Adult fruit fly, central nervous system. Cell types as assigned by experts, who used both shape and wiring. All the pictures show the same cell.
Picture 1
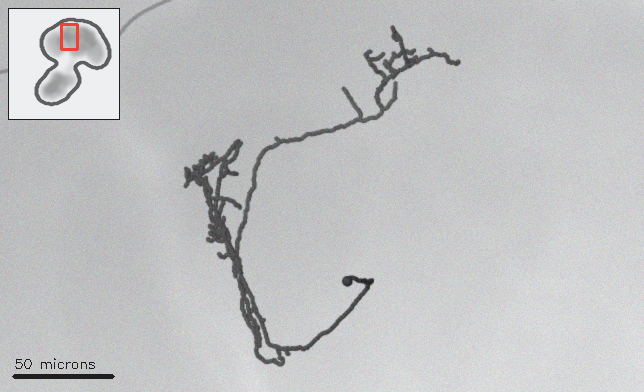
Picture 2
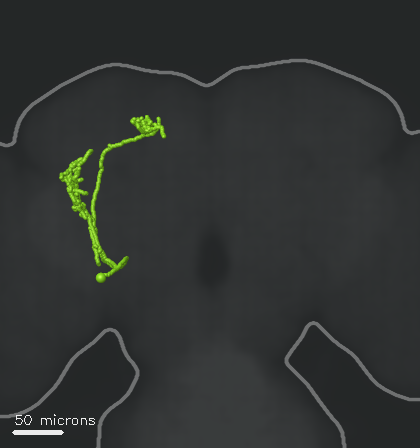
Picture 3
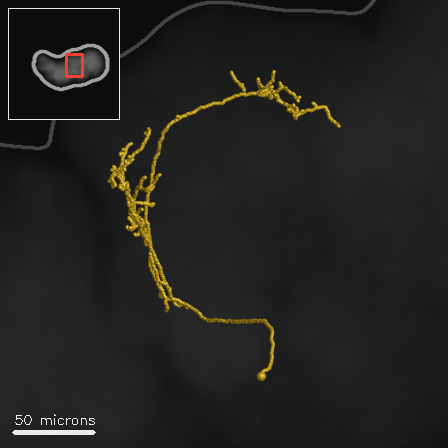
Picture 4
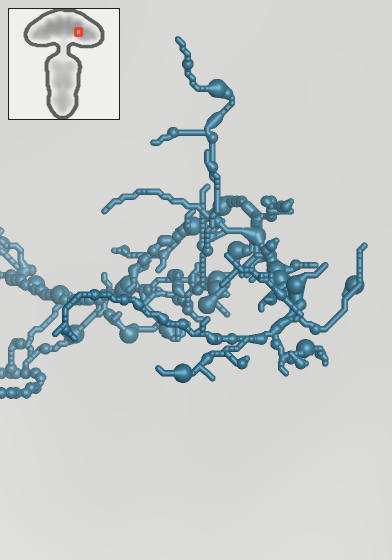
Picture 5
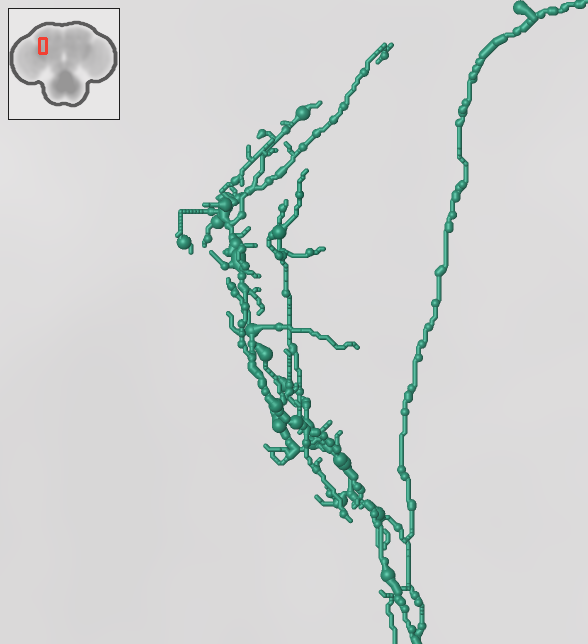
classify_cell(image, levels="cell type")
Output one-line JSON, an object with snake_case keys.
{"cell_type": "PLP026"}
